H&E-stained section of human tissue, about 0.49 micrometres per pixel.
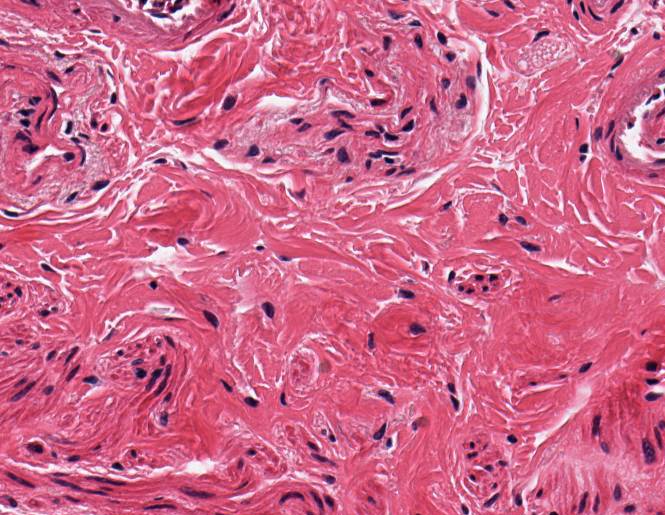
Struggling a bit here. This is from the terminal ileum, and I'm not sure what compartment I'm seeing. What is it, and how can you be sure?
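Identification: dense connective tissue. Pink fibrous bundles, densely packed, run in many directions, forming interlacing swirls across the whole field.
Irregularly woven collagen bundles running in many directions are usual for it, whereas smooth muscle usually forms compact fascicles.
No epithelium, no fat cells. Narrow empty white clefts between many bundles, consistent with retraction artefact.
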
